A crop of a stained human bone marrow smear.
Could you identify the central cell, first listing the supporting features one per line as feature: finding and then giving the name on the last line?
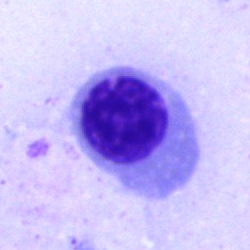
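Outline: smooth, no surface projections
Nucleus: off-centre, over toward the upper left
Cytoplasm: blue, widest on the lower right side of the nucleus
Cell: erythroblast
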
